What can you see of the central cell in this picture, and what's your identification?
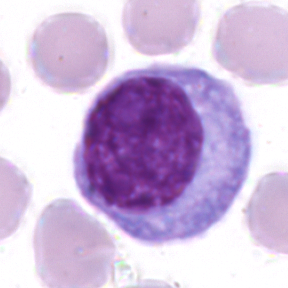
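The nucleus is round to oval, without indentation or lobes. Its chromatin is deep purple and clumped, with small paler gaps between the clumps. No nucleoli are discernible. The cytoplasm lacks coarse or brightly coloured granules. This is a plasma cell.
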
